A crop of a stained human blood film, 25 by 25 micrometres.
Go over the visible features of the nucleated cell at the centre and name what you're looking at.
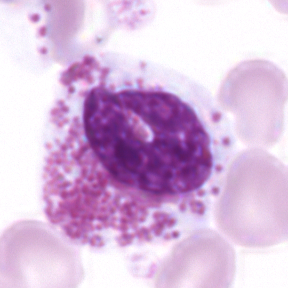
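Look first at the nucleus: it sits off-centre, toward the upper right of the cell. Its chromatin is dark purple and coarsely clumped. Now follow the granules, which are most crowded on the left and lower side of the nucleus. Notice they mostly lie beside the nucleus instead of covering it. This cell is an eosinophil.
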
